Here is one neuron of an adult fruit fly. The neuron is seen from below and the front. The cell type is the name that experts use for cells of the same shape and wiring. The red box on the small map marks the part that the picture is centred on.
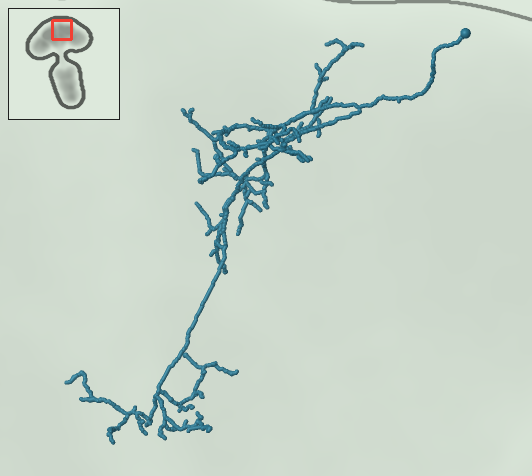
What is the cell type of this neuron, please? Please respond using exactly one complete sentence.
To the cell type SMP019 belongs this neuron.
